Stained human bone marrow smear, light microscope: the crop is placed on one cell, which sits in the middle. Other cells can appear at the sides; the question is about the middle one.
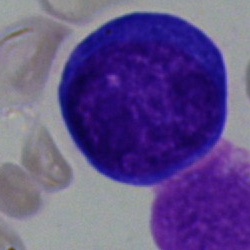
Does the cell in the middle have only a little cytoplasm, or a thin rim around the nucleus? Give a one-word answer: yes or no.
Yes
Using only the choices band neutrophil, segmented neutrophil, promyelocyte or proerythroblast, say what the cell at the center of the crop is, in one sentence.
The cell featured at the centre of this crop is a proerythroblast.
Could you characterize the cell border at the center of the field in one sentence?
Happy to help: the outline is smooth and shows no projections.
